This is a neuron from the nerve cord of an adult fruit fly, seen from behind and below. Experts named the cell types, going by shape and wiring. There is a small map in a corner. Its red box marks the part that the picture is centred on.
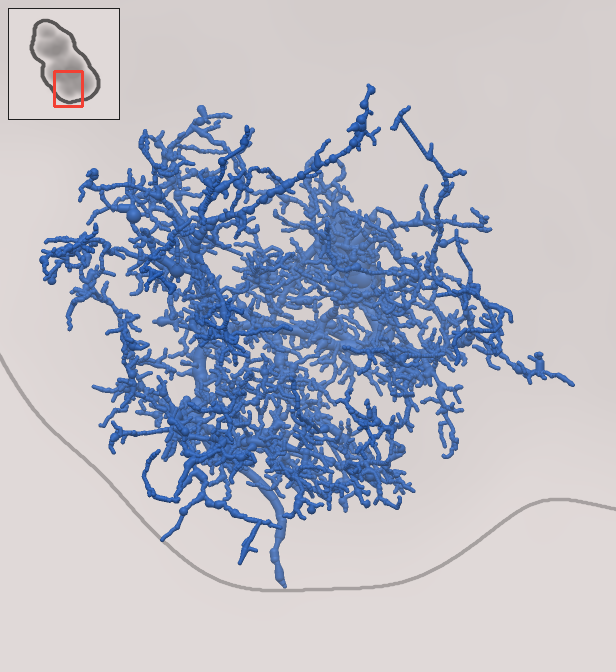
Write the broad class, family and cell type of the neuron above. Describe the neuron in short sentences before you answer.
More than a hundred branch ends can be seen. In this view it is about as wide as it is tall. Its broad class is motor neuron of the nerve cord. The family is hemilineage 08A. The cell type is Tergopleural/Pleural promotor MN.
